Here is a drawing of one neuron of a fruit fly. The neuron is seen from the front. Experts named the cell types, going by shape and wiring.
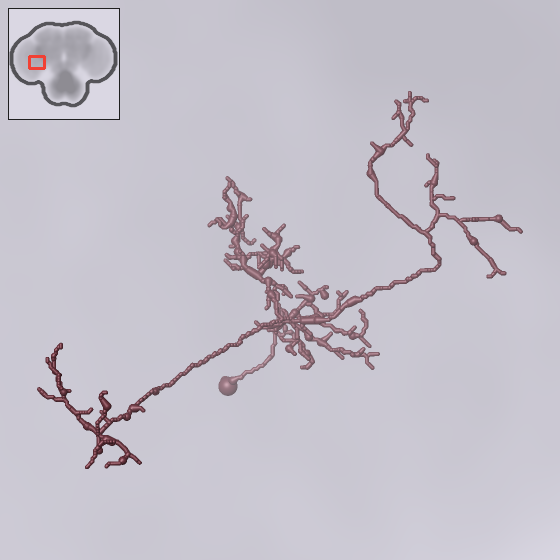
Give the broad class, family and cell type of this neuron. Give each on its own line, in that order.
optic-lobe intrinsic neuron
Y
Y13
